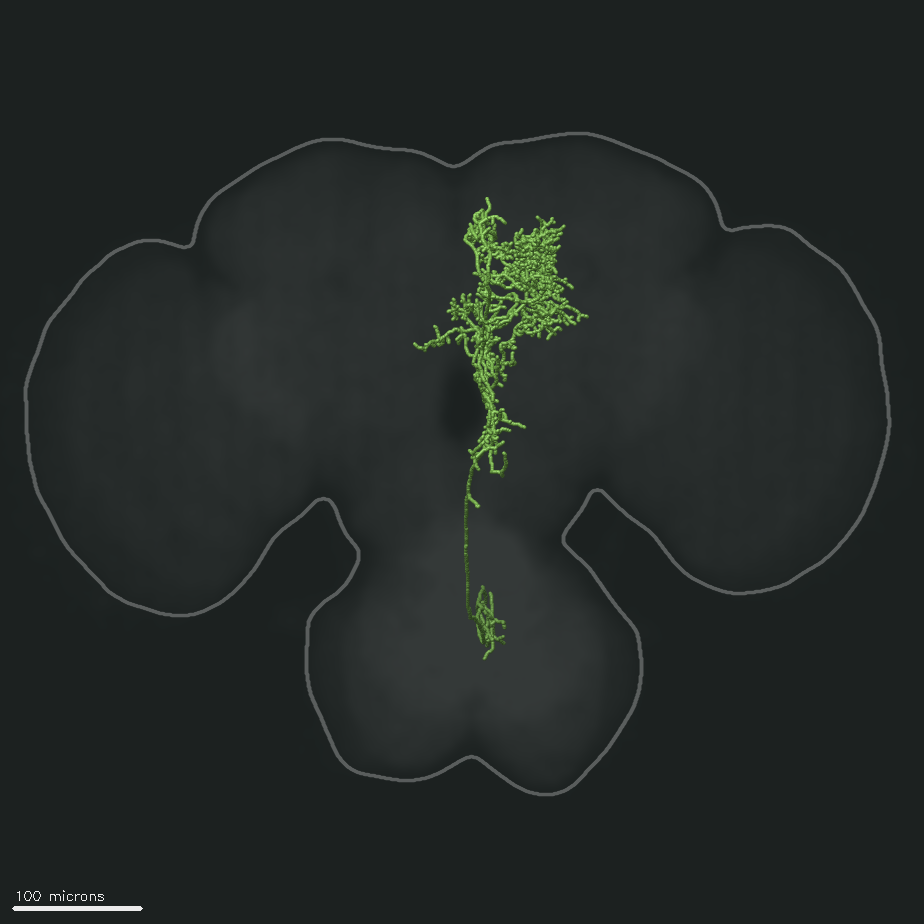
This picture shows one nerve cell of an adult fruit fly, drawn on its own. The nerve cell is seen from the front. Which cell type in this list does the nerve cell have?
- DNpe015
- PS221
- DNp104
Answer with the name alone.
DNp104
